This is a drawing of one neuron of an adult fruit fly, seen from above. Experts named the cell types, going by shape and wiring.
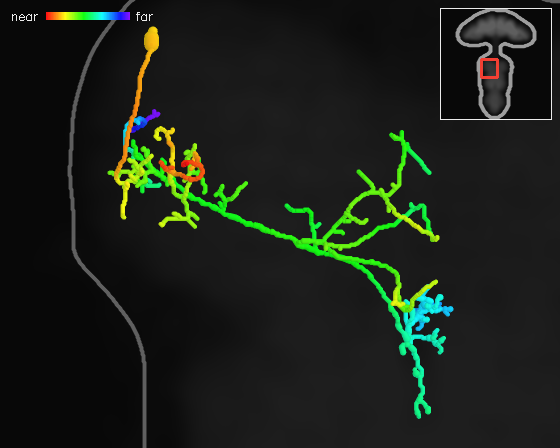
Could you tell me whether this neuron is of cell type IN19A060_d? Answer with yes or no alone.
no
